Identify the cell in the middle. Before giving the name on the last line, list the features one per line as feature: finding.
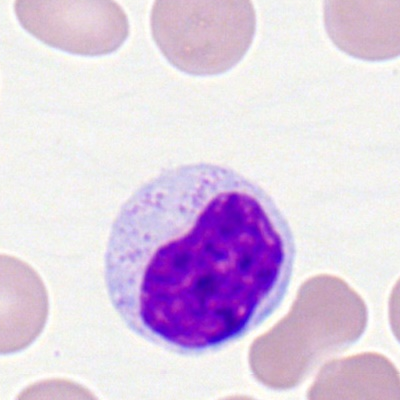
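Outline: round and smooth, no surface projections
Nucleus: sitting off-centre, toward the lower right
Granules: small pink-purple ones, scattered in the cytoplasm
Vacuoles: I see none
Cell: lymphocyte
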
